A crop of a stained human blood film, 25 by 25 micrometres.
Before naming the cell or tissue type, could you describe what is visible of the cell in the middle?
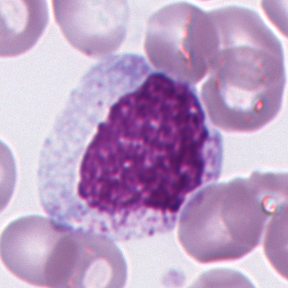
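A single unlobed nucleus with a slightly irregular edge sits toward the upper right of the cell. This leaves a broader band of cytoplasm on the left and lower sides, with fine purple granules scattered through it. The chromatin is dark purple and coarsely clumped. The cell is a myelocyte.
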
